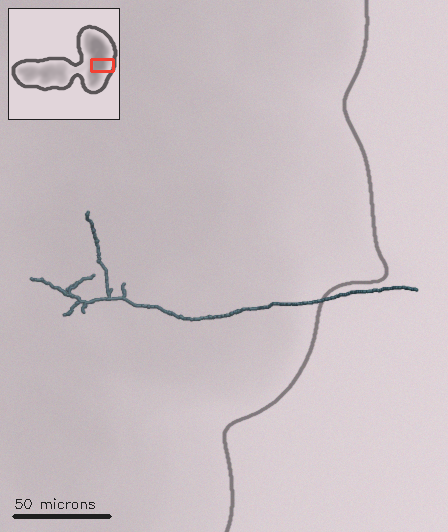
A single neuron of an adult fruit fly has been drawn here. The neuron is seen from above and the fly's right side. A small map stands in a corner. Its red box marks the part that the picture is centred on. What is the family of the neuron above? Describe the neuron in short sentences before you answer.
It lies in the brain. The drawing shows no cell body. By the scale bar it is about 200 microns wide in this view. Its broad class is sensory neuron entering the brain. Its family is called class mechanosensory.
